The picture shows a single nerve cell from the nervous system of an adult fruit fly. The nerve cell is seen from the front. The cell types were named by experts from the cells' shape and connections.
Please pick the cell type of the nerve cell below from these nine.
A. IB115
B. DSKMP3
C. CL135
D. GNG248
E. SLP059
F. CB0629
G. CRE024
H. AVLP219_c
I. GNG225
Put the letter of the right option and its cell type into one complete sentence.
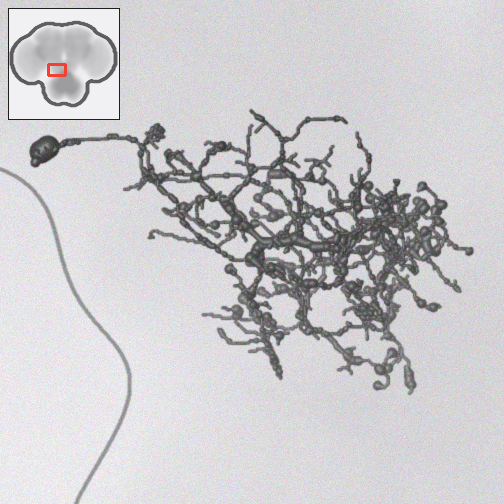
With respect to cell type, the nerve cell is GNG248, option D.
